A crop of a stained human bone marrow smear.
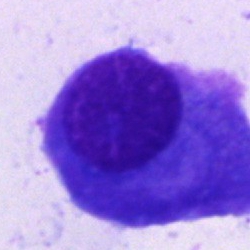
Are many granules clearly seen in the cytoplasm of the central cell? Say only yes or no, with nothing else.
No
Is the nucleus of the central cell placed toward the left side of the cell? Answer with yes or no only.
Yes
